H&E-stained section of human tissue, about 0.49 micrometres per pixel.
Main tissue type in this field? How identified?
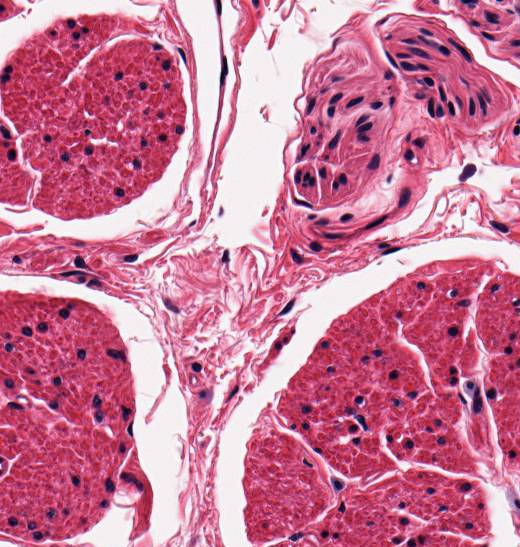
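Here the field mainly shows smooth muscle, in several bundles. In the upper-left, lower-left and lower-right bundles the cells are cut across, giving small round deep-pink profiles. The upper-right bundle is paler pink, its cells running lengthwise with elongated dark nuclei.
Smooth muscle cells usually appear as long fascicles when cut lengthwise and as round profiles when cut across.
Between the bundles lies loose, wavy pale-pink connective tissue.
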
